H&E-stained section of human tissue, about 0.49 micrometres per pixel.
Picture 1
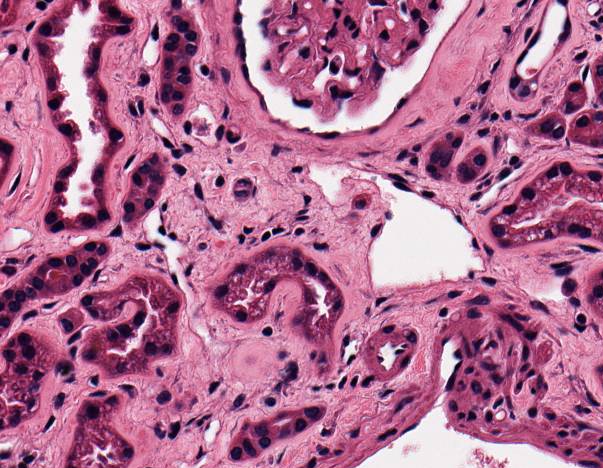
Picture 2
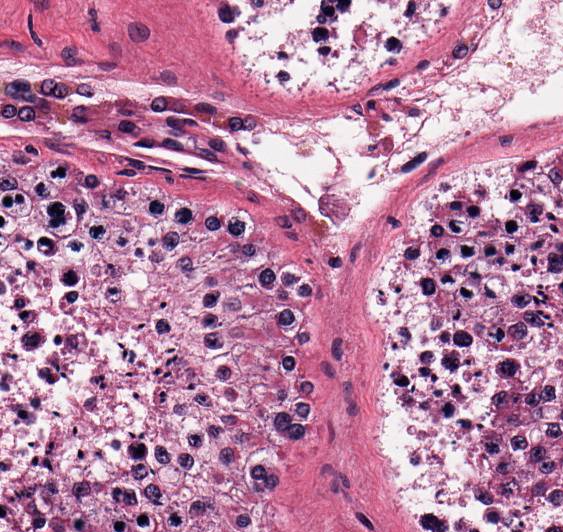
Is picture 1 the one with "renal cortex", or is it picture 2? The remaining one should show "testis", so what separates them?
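That's renal cortex in picture 1 and testis in picture 2. In the renal cortex, tubules fill much of the field, lined by cuboidal cells with pink granular cytoplasm and round dark nuclei, and many have narrow, irregular or star-shaped lumens. Between them the tissue is pale pink and loosely fibrillar, with scattered small dark nuclei. The testis units, by contrast, are filled by many layers of rounded cells, many with large round nuclei, coarse dark chromatin and pale, clear cytoplasm. Their pink walls hold flattened, elongated dark nuclei parallel to the edges, and at the upper left, between walls, sits a cluster of cells with round nuclei and golden-brown pigment granules.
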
